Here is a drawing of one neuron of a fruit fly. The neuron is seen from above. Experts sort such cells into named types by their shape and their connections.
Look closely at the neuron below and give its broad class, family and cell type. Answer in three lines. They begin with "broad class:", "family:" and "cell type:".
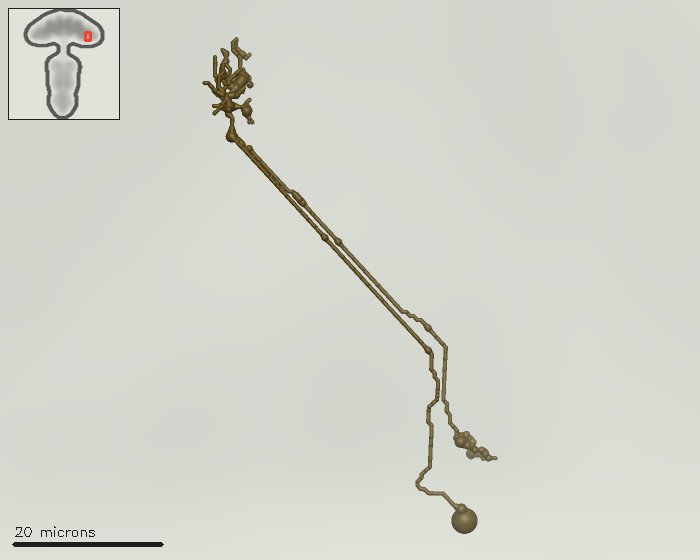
broad class: optic-lobe intrinsic neuron
family: T
cell type: T5c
